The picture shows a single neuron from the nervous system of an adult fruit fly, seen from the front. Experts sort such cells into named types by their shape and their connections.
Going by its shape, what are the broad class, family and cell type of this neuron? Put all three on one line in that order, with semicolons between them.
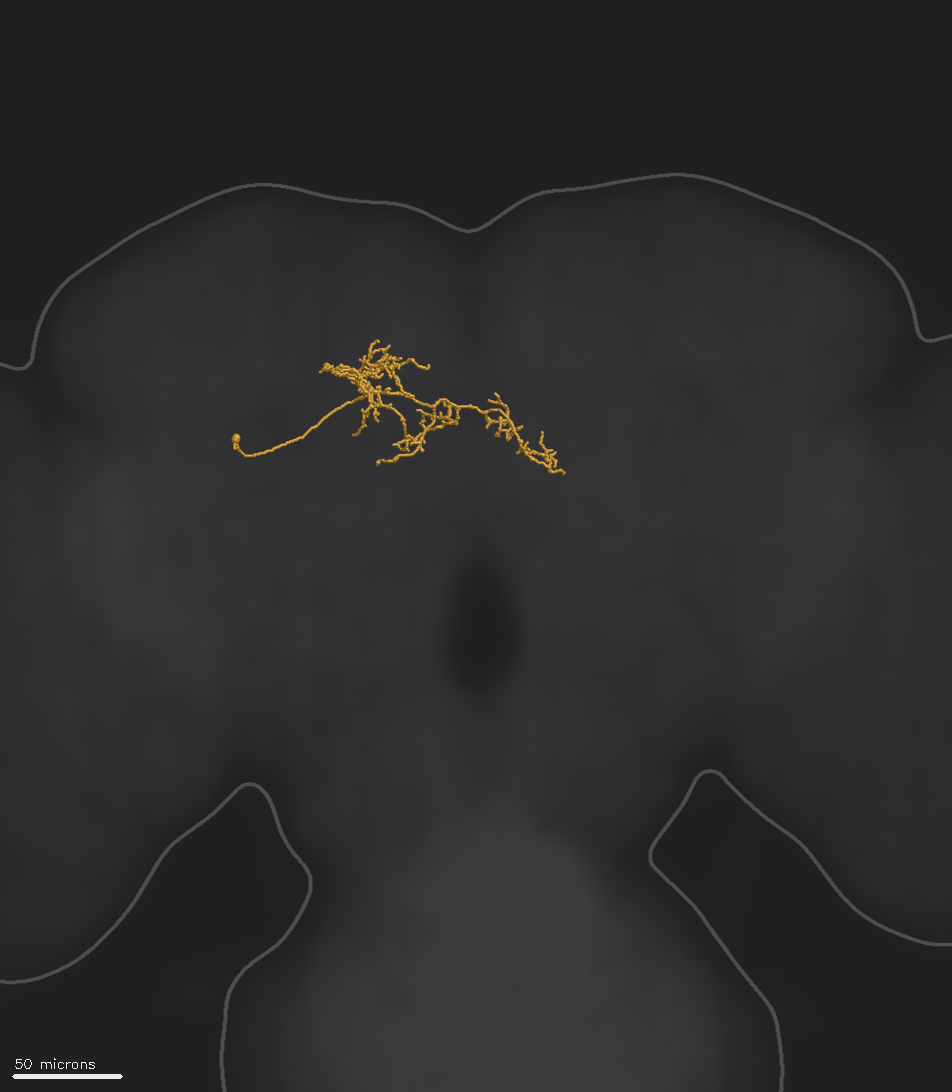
central-brain intrinsic neuron; hemilineage AOTUv4_ventral; FB4R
